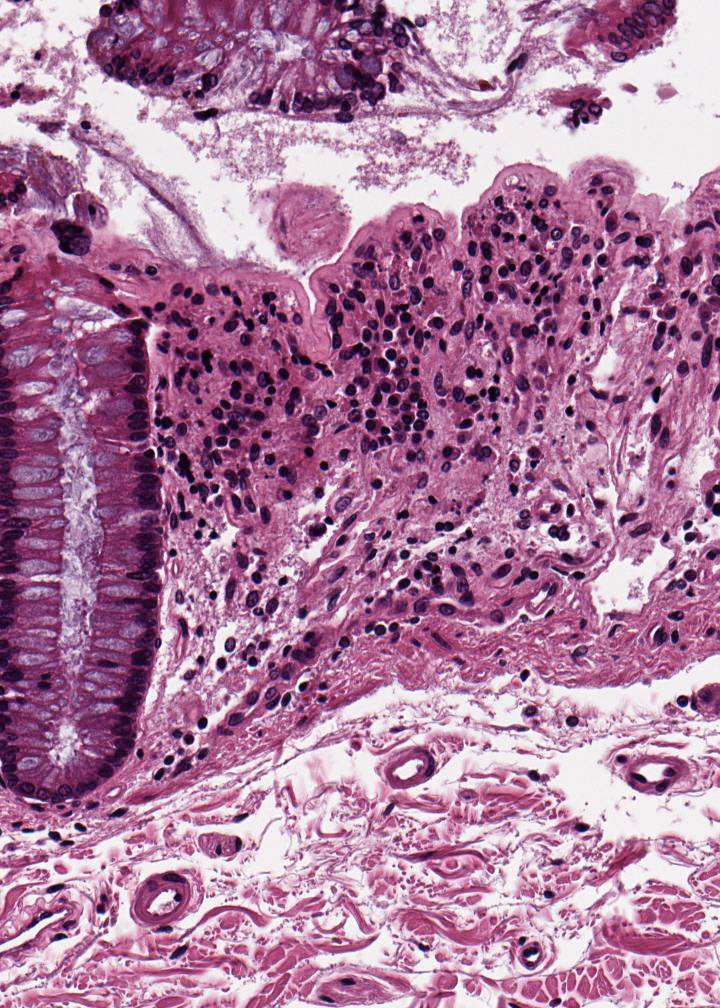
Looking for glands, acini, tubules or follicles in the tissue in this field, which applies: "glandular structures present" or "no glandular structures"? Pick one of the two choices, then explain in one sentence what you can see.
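Glandular structures present. Along the left edge a single elongated gland runs vertically, cut lengthwise, with a narrow pale lumen down its centre.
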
